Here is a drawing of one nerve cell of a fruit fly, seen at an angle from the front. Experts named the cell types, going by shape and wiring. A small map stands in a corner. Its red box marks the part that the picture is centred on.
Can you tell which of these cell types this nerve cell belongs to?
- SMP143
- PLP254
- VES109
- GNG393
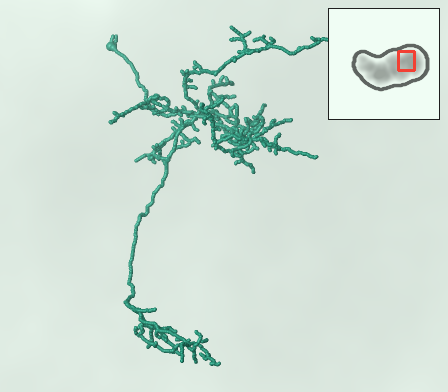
PLP254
